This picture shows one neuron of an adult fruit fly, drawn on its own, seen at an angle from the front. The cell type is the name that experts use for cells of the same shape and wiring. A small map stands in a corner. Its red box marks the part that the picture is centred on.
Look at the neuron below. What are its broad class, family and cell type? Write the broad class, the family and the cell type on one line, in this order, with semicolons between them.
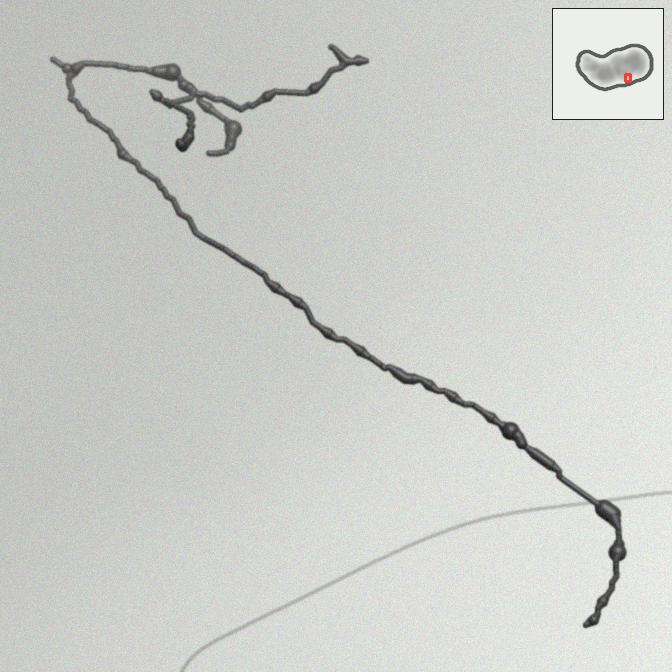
sensory neuron entering the brain; class mechanosensory; BM_InOm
